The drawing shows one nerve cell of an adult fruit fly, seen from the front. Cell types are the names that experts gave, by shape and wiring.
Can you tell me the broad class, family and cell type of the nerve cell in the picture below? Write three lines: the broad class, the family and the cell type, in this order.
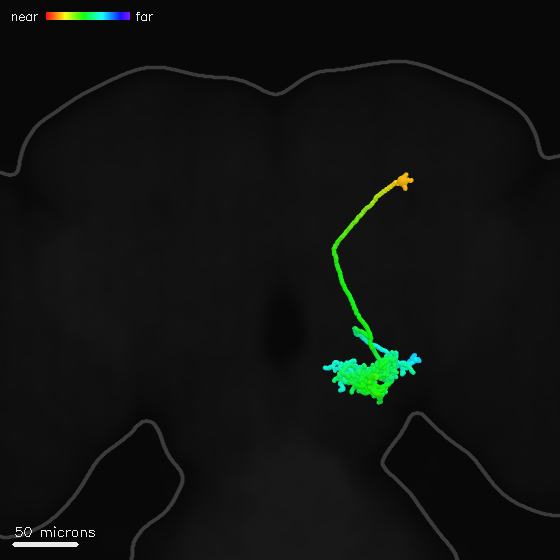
central-brain intrinsic neuron
hemilineage WEDd1
SAD004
